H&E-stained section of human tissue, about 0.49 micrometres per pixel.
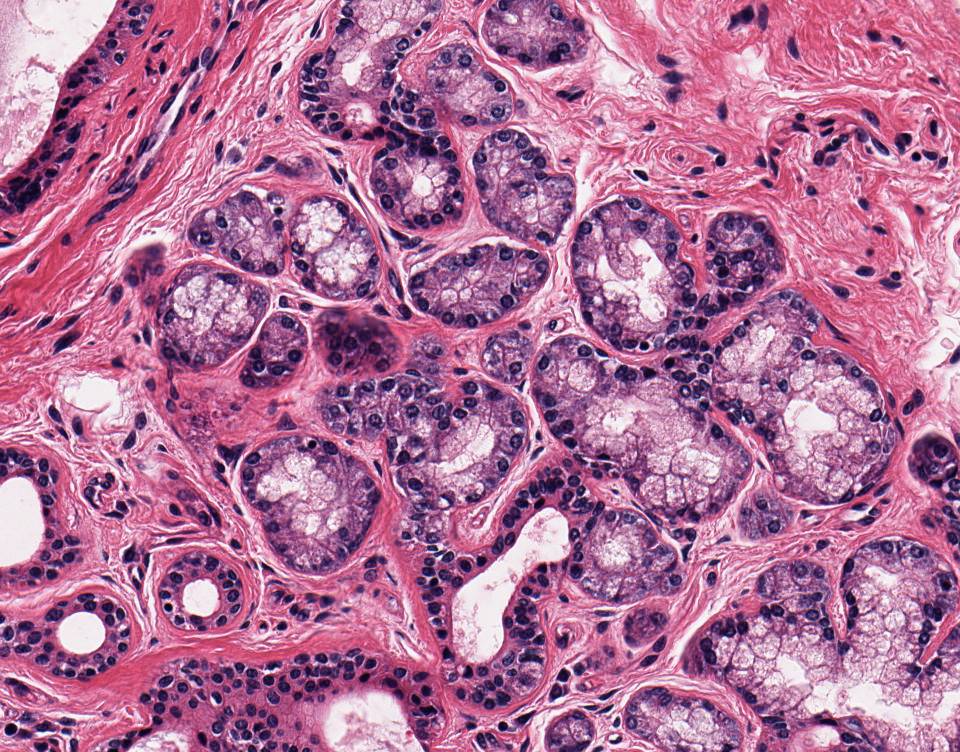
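Minor salivary gland: rounded glandular units crowd the centre, with dense connective tissue at upper left and upper right. Most acini consist of cells with pale, foamy, bubbly cytoplasm and small, dark nuclei pressed to the cell base. Between clusters, pink collagen carries scattered spindle-shaped nuclei.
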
